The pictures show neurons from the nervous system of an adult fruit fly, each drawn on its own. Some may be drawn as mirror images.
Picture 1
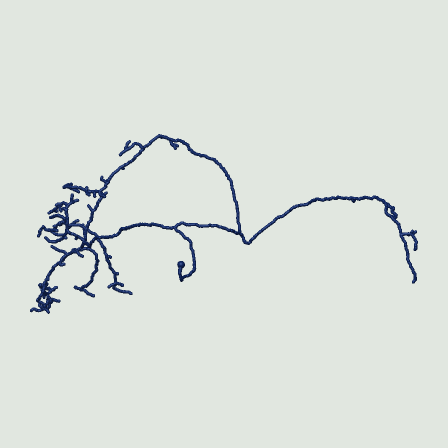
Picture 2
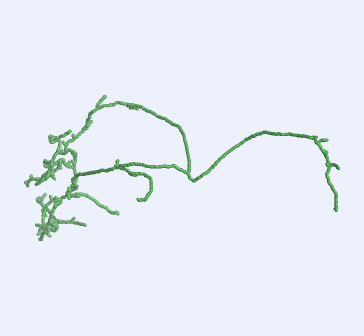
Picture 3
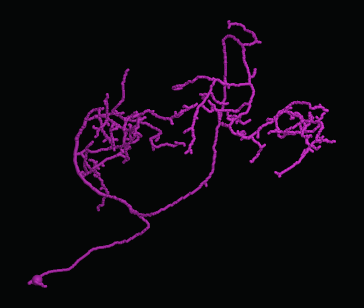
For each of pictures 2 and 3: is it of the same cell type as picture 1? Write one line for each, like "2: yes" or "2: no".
2: yes
3: no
